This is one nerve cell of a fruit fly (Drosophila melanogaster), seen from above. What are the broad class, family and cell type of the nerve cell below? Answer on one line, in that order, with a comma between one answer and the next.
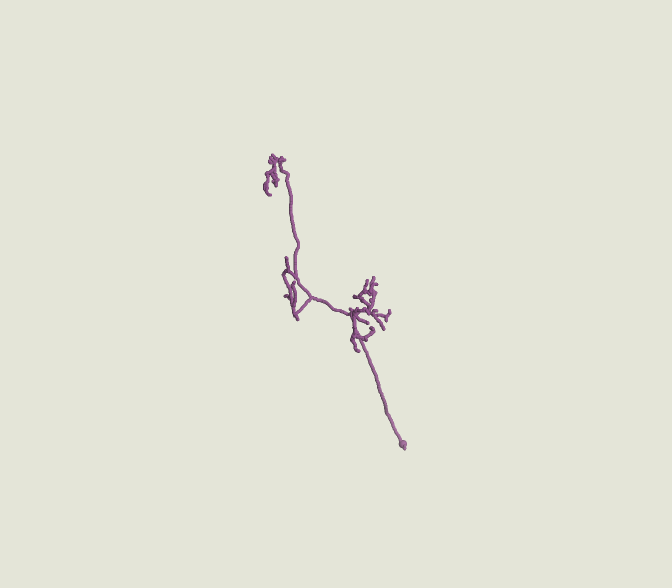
nerve-cord intrinsic neuron, hemilineage 07B, IN07B079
